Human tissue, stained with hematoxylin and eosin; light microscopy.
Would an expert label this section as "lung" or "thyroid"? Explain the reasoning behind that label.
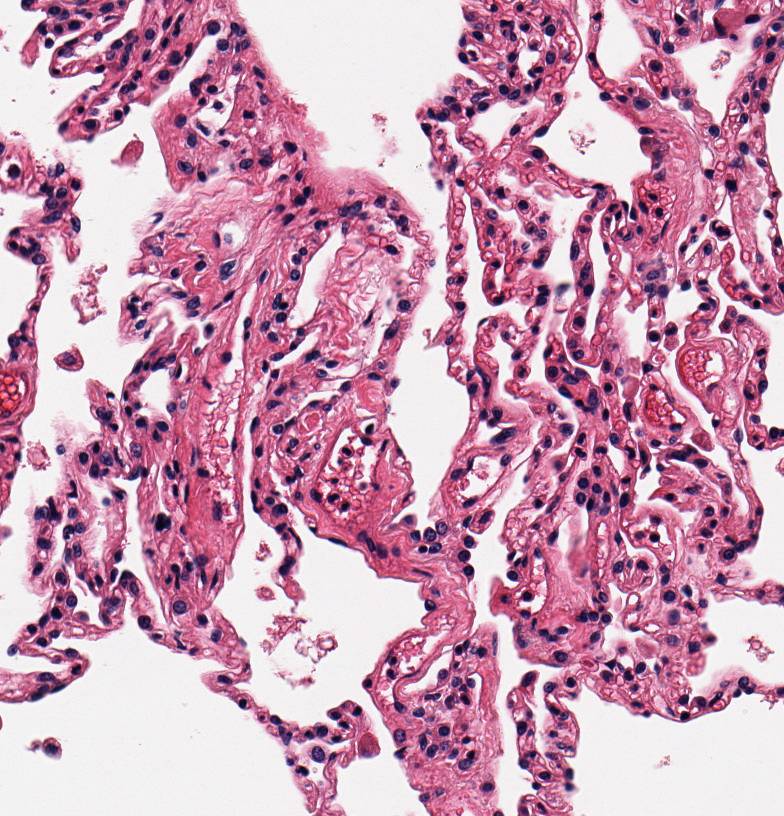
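This is lung. Thin branching walls form a meshwork around many large empty spaces.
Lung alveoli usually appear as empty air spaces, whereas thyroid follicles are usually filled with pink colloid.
The walls are lined mostly by flattened cells with dark elongated nuclei, some plumper rounded cells bulging into the spaces.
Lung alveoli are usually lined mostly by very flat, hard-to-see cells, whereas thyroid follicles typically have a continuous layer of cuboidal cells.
Small vessels packed with red blood cells sit within the walls. No glands or fat cells are present.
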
